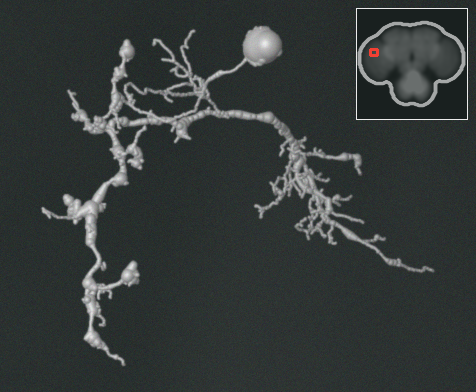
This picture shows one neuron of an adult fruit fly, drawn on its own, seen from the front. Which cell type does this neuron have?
Mi13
